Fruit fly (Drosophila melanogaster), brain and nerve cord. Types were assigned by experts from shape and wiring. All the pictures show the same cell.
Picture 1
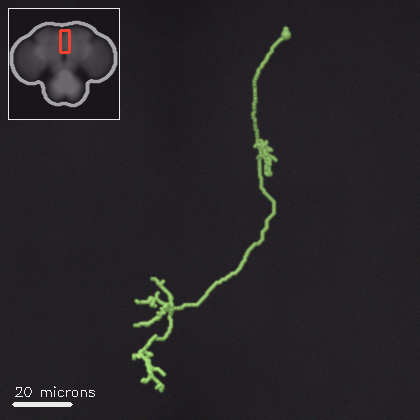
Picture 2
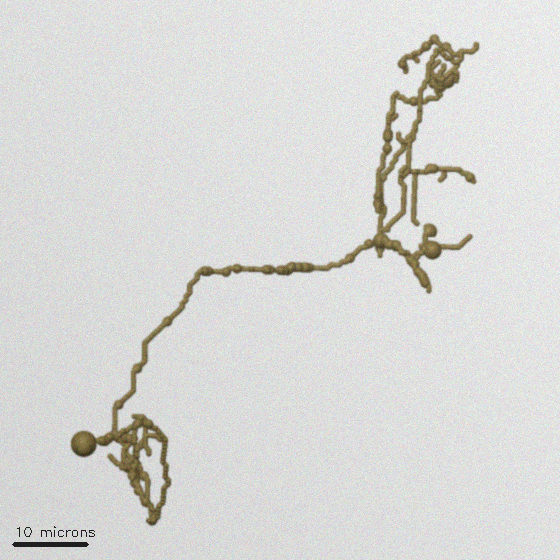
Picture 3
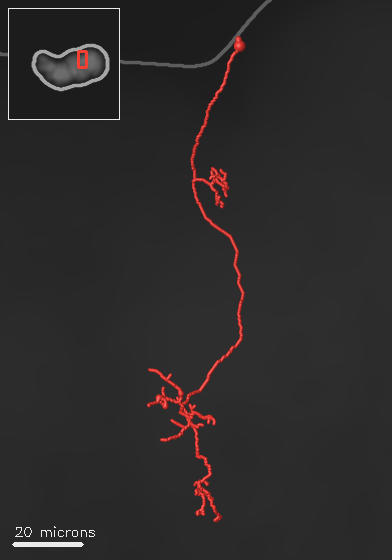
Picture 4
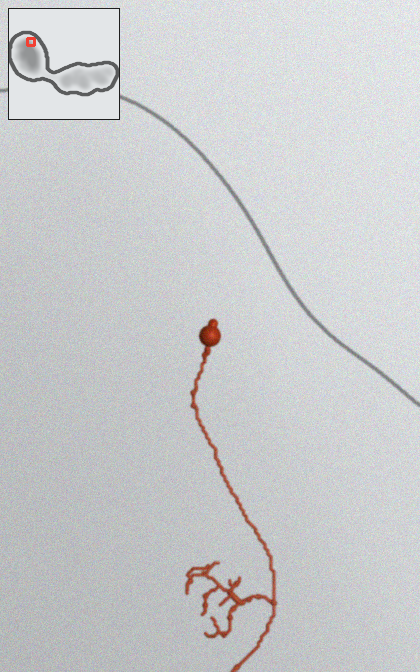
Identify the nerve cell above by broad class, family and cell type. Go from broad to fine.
central-brain intrinsic neuron; class CX; PFNp_d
